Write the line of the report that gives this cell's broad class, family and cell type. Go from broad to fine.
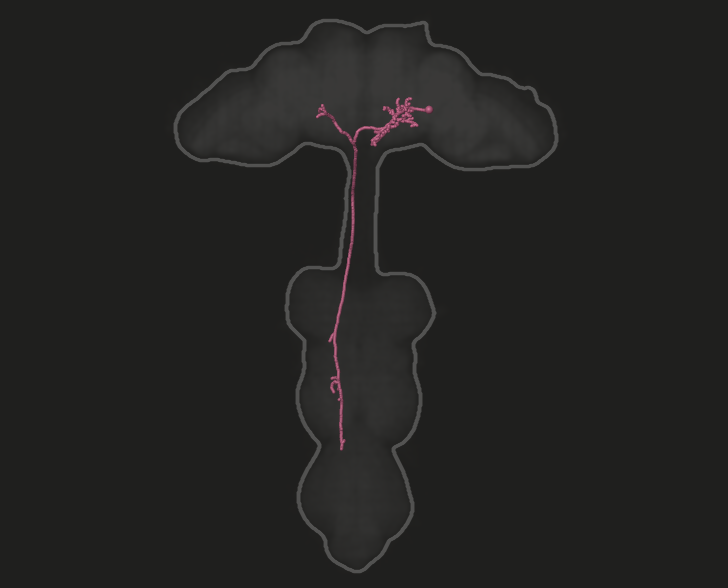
descending neuron; hemilineage LB7; DNge180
